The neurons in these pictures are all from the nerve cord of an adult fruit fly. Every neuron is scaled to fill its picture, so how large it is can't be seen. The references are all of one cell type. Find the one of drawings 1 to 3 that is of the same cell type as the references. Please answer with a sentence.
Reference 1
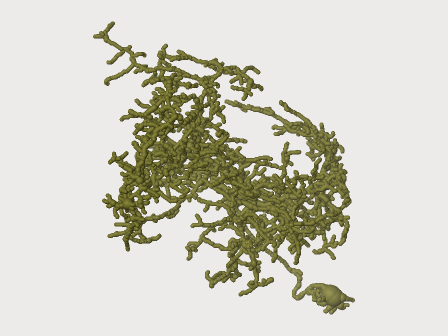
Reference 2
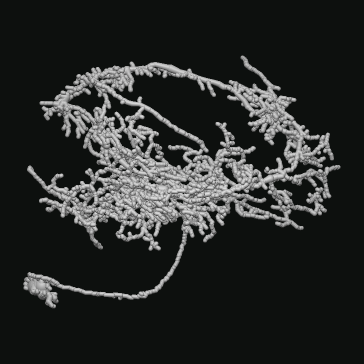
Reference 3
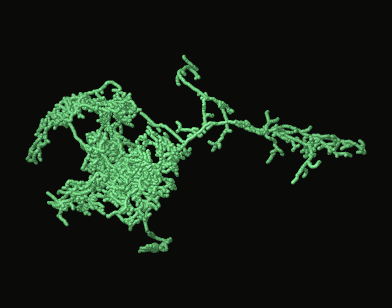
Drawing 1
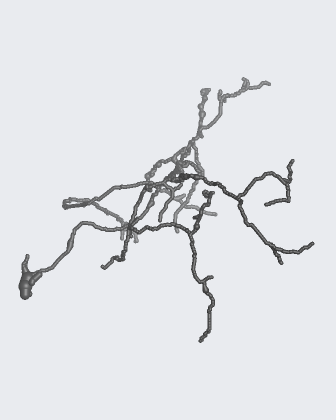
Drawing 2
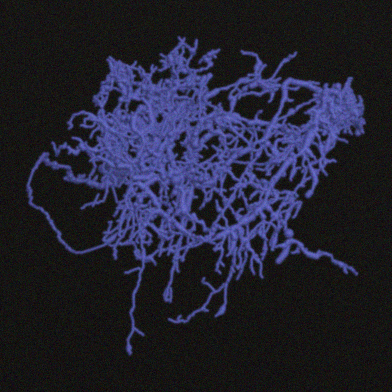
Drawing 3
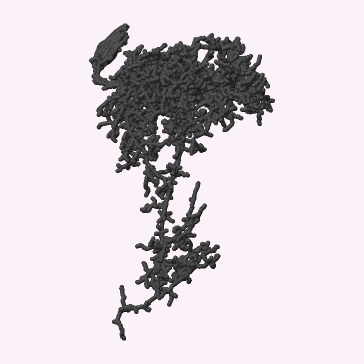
Drawing 2 shows a neuron of the same cell type.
